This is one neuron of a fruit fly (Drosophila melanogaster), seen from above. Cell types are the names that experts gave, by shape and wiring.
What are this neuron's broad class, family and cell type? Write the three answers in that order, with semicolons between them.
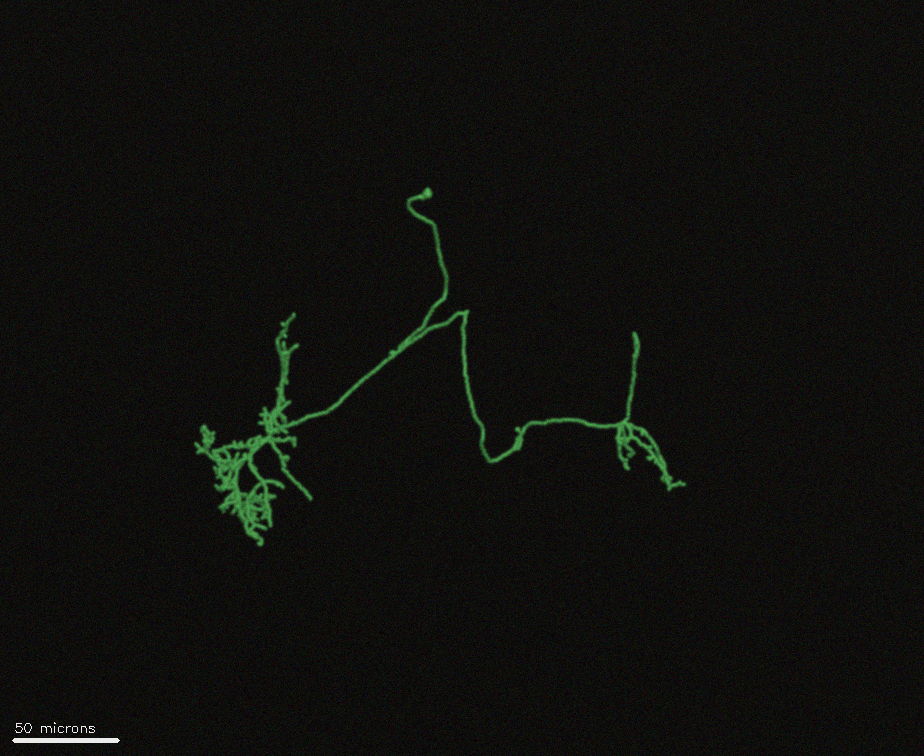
central-brain intrinsic neuron; hemilineage WEDd2; WED078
